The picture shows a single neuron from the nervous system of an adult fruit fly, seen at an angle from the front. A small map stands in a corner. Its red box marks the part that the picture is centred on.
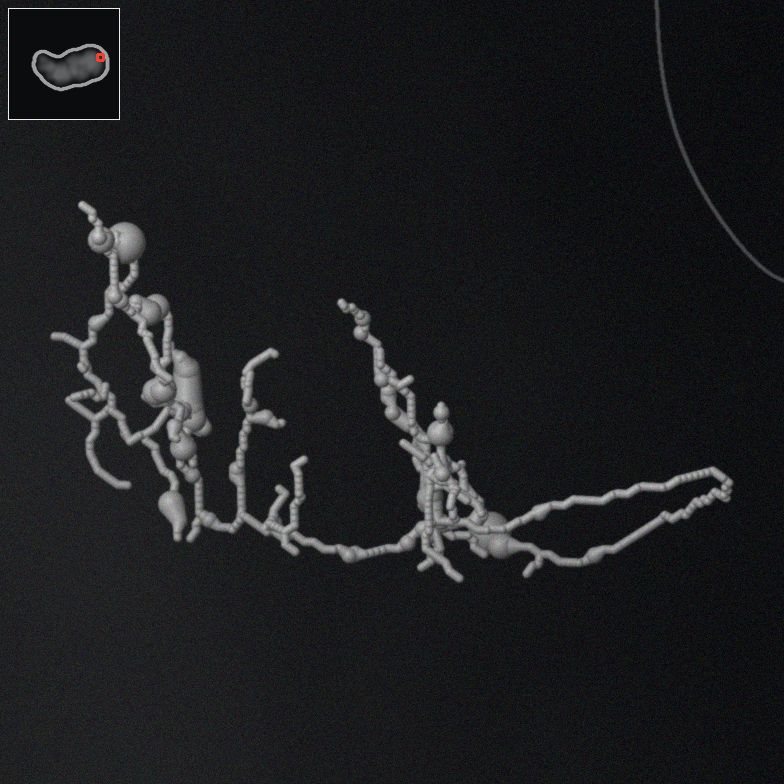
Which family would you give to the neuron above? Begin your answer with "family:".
family: Mi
